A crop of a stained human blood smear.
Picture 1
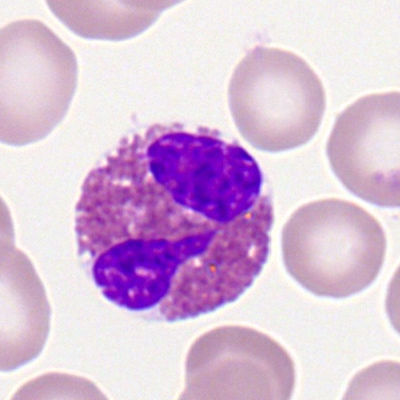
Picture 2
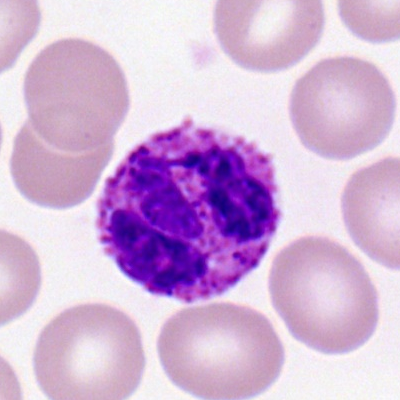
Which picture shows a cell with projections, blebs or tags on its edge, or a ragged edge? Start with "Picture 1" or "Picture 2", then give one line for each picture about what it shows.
Picture 2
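What picture 1 shows: The cell has a round, smooth outline.
What picture 2 shows: The cell is roughly round with a finely bumpy, speckled edge.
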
